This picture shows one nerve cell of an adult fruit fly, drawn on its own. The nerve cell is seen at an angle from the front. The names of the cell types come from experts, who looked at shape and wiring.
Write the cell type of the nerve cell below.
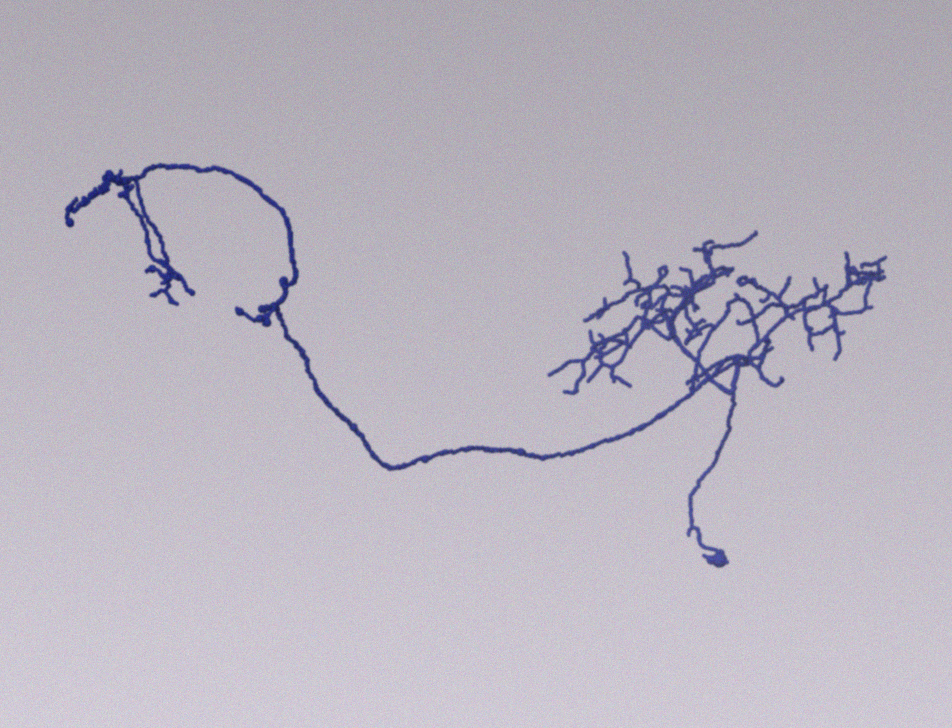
AN06B057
